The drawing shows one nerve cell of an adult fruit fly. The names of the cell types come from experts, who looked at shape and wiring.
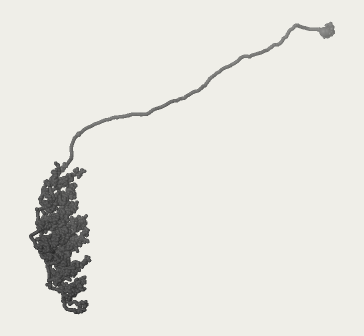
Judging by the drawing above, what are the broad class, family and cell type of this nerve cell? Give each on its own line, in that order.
optic-lobe intrinsic neuron
Pm
Pm2a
